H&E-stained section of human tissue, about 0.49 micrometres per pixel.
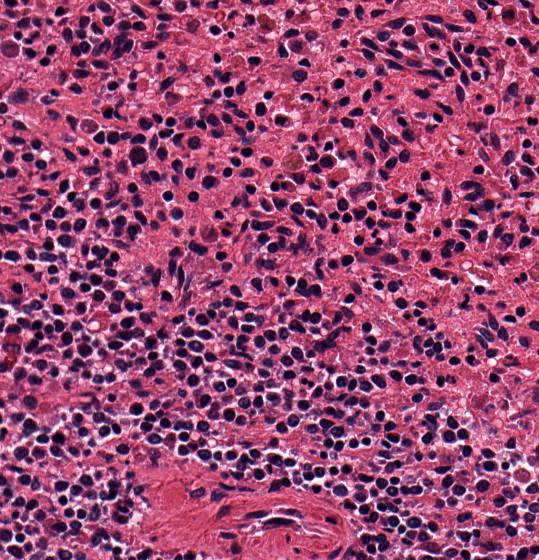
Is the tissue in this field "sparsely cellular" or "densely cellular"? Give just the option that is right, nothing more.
Densely cellular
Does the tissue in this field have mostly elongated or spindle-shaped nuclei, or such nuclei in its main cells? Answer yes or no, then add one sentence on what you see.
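No. Most cells have a small round, darkly staining nucleus with scant cytoplasm.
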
